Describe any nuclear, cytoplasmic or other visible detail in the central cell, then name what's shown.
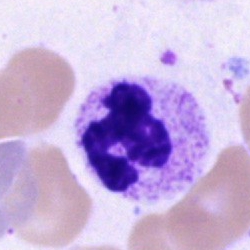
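A smooth, round outline bounds the cell. Its nucleus lies toward the left, so more cytoplasm remains on the right. That cytoplasm is pale lilac in colour. No nucleoli are visible in the nucleus. It is a segmented neutrophil.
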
